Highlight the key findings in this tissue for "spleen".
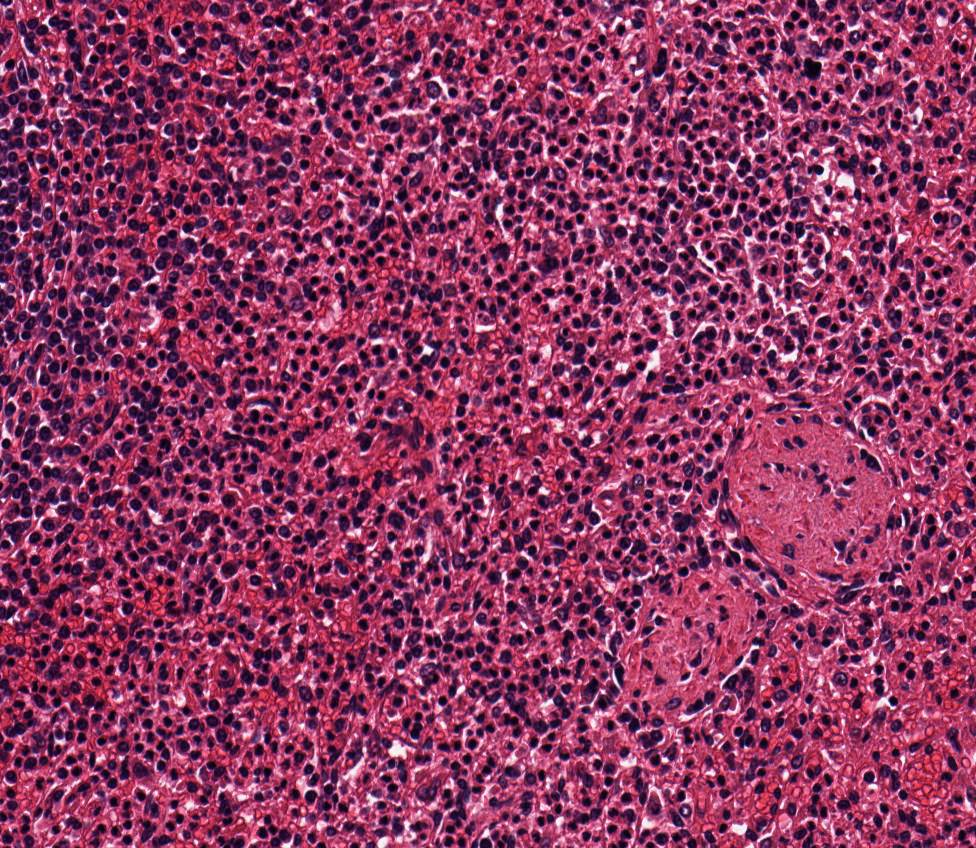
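Across this spleen, scattered small round cells with dark, round nuclei and scant cytoplasm look like lymphocytes, and those fit.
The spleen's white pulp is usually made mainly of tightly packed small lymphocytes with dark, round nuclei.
What fits less well is that the field is a diffuse, densely packed sheet of cells with no glands, epithelium or follicles.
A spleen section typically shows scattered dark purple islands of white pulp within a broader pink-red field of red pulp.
Right of centre sits a rounded, sharply outlined pink structure with wavy fibrillary content and a few nuclei, and just below and to its left is a second, less sharply outlined pink fibrillary area.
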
